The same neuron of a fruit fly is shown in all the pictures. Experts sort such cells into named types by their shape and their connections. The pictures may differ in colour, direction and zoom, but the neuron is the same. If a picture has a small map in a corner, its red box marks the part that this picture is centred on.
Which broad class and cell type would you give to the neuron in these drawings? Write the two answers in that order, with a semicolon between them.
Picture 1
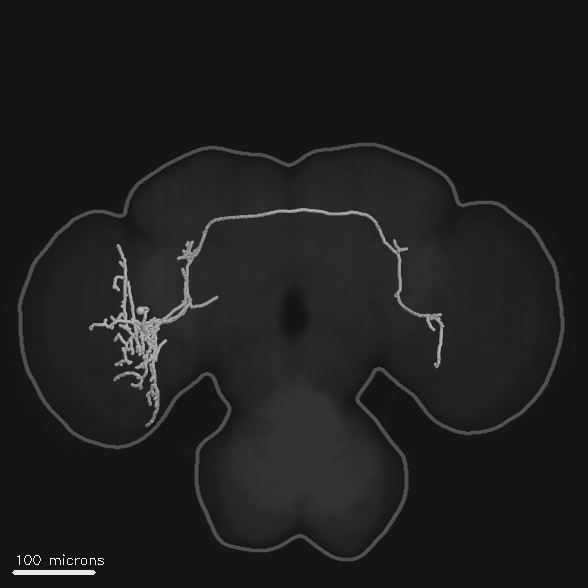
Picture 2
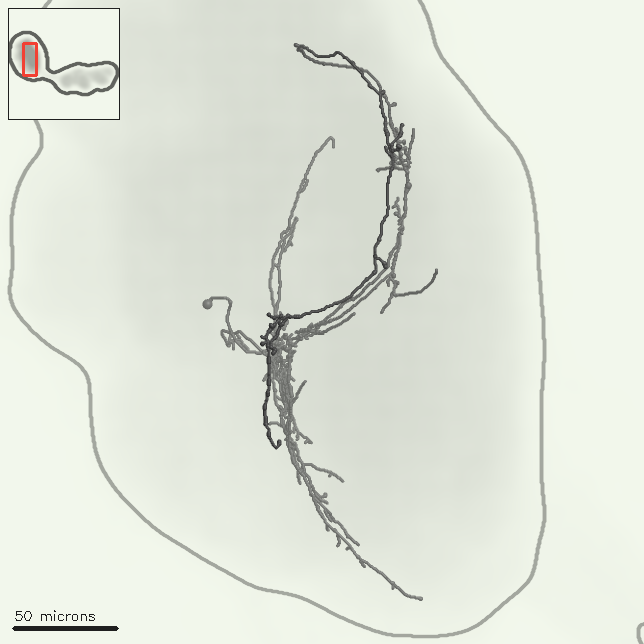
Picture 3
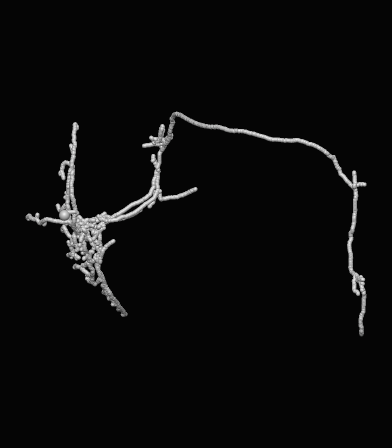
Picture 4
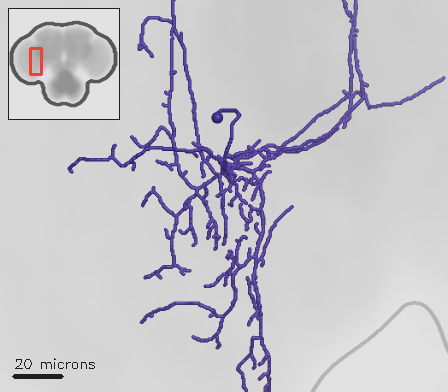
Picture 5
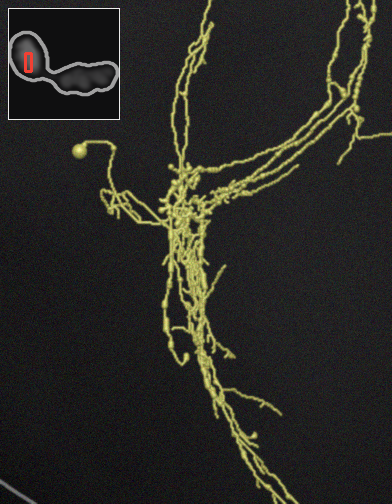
visual projection neuron; aMe10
